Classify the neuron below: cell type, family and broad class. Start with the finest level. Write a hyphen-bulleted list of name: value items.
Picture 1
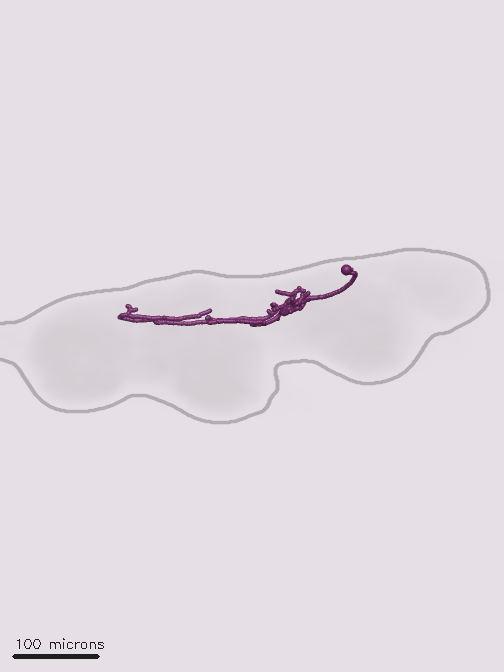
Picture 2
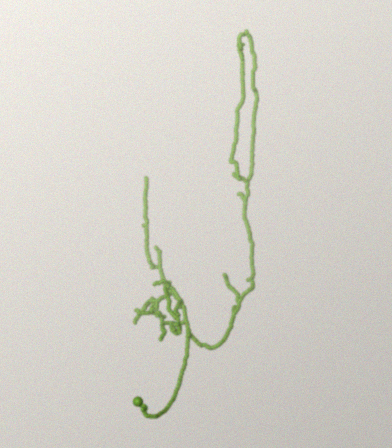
- cell type: IN07B100
- family: hemilineage 07B
- broad class: nerve-cord intrinsic neuron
